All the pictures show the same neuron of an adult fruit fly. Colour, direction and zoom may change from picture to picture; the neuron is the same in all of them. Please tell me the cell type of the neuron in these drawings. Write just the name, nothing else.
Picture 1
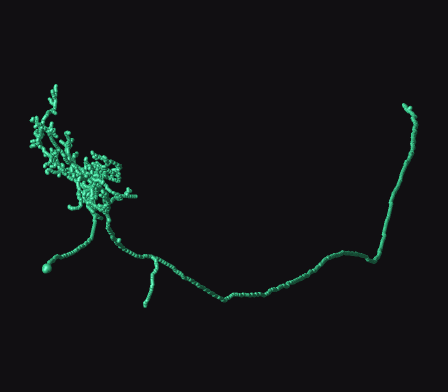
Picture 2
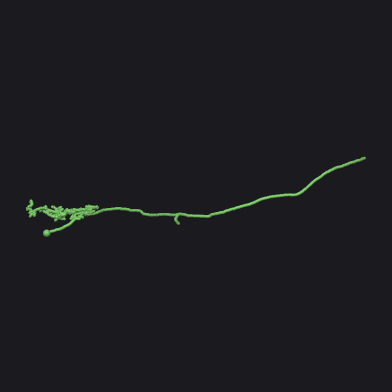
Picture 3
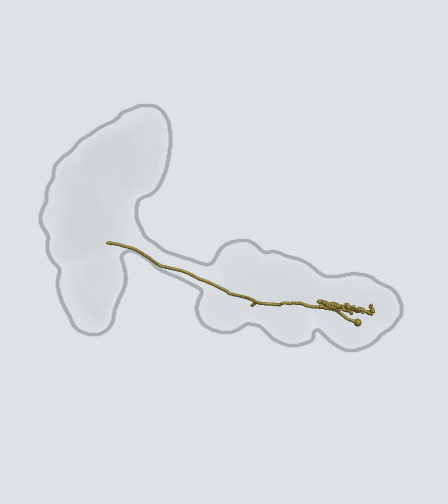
AN10B039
